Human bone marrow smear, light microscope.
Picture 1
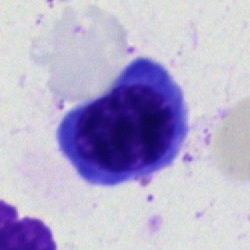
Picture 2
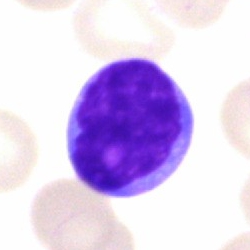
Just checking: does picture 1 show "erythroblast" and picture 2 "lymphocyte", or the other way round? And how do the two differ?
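In picture 1 is the erythroblast; in picture 2, the lymphocyte. Their outlines differ: the erythroblast's is irregular, with broad blunt bulges, while the lymphocyte's is smooth and round to slightly oval, with no projections or blebs on its surface. The cytoplasm of the erythroblast stains a deep, even blue and forms a complete rim around the nucleus. In the lymphocyte it is only a scant rim of blue, widest along the lower right edge.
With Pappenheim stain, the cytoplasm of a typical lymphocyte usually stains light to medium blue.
Neither cell shows granules or vacuoles in its cytoplasm.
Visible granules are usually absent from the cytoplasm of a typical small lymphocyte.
A pale unnucleated red cell touches the erythroblast at its upper left.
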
